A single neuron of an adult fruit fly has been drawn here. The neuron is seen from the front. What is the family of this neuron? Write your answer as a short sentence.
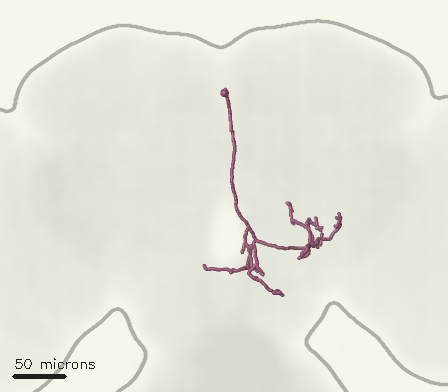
The family is hemilineage DM1_antero_ventral.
